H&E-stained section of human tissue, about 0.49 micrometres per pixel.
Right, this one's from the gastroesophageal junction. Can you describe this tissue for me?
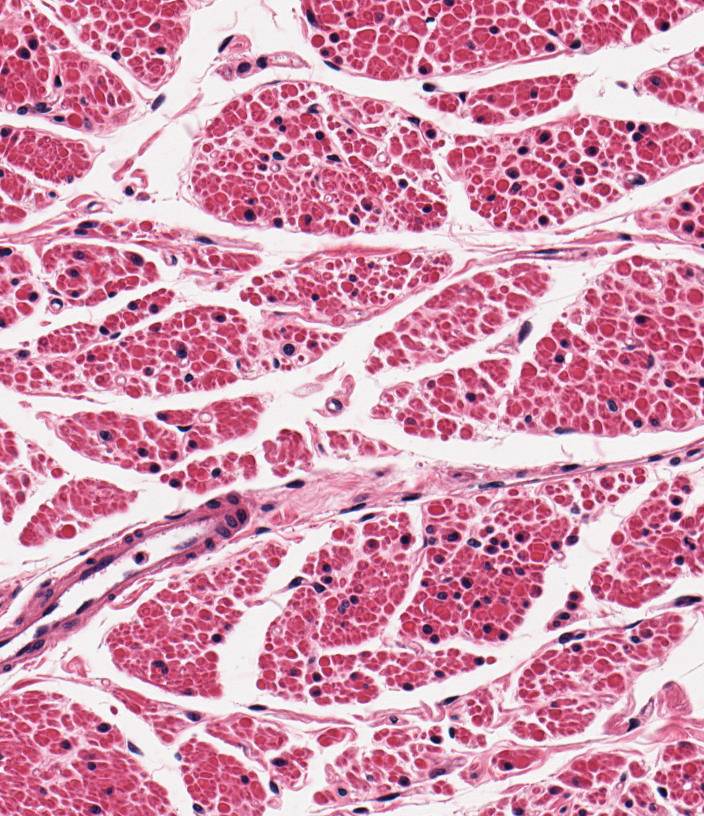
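Inside each bundle, cells cut across appear as small round to polygonal pink profiles, tightly packed. Septa between bundles are thin, loose, pale pink connective tissue with just scattered elongated nuclei. A narrow vessel with elongated nuclei in its wall crosses the lower left obliquely, rising rightward. You won't find epithelium, glands or fat cells anywhere.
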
